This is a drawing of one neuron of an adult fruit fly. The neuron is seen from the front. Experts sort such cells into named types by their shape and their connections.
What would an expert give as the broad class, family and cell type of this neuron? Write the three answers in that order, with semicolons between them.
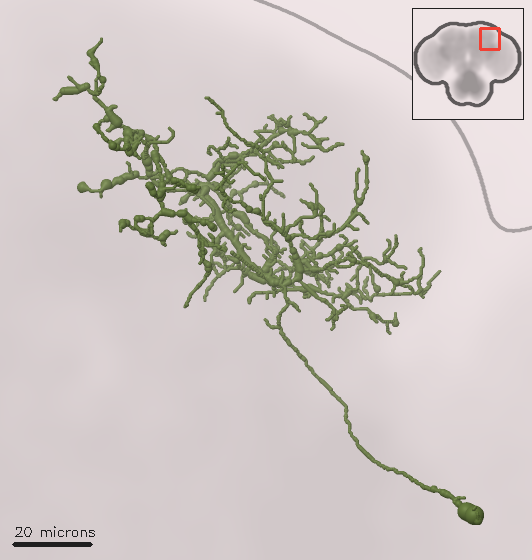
central-brain intrinsic neuron; LHAV; LHAV2k6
